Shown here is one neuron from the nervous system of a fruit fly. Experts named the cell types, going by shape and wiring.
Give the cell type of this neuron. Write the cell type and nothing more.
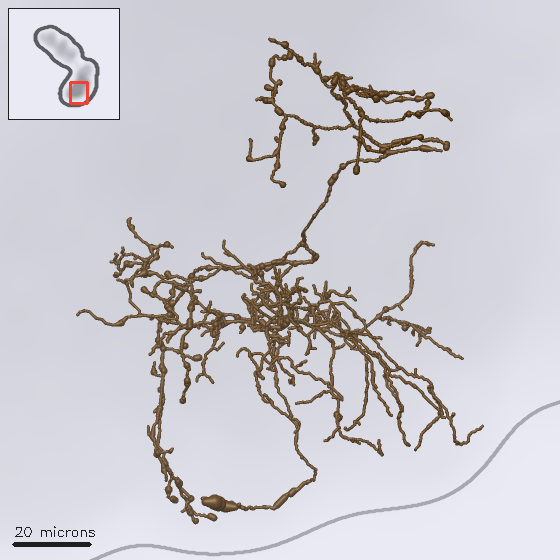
SMP144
